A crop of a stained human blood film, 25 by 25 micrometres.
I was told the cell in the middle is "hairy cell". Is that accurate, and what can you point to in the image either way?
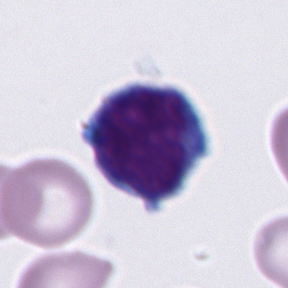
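Start with the cytoplasm: just a very thin rim shows beside the nucleus, which is about 10 micrometres across and fills about 80% of a cell about 11 micrometres across.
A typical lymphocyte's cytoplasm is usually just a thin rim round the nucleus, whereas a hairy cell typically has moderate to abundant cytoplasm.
That point goes with typical lymphocyte, not hairy cell. The little cytoplasm there is pale blue and shows no granules.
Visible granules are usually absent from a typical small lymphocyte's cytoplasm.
That fits typical lymphocyte as well. The outline is slightly irregular, with a few blunt corners, and a small bluish knob juts from the bottom edge. Taken together, this is a typical lymphocyte rather than a hairy cell.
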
